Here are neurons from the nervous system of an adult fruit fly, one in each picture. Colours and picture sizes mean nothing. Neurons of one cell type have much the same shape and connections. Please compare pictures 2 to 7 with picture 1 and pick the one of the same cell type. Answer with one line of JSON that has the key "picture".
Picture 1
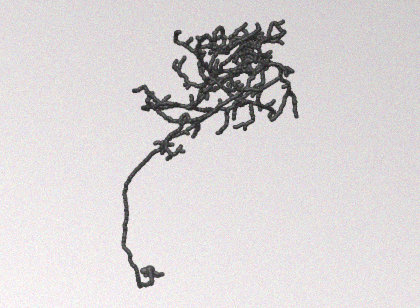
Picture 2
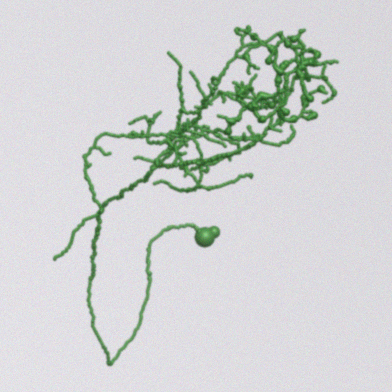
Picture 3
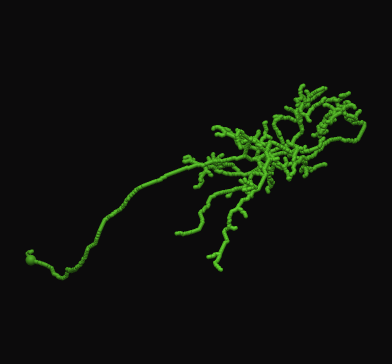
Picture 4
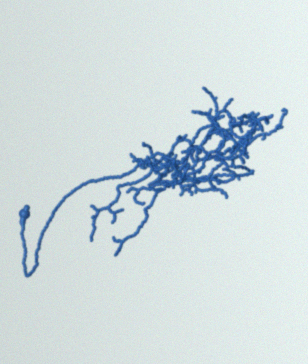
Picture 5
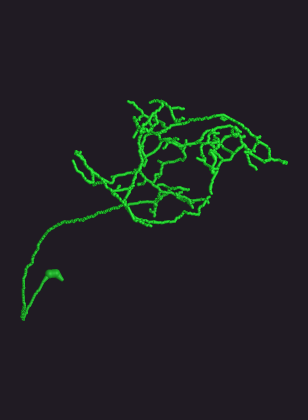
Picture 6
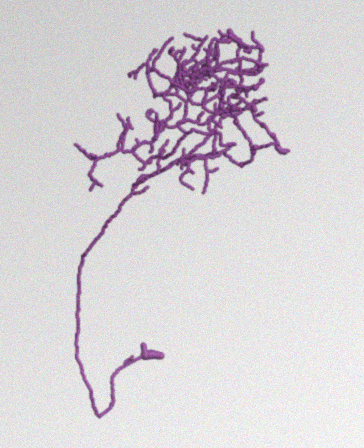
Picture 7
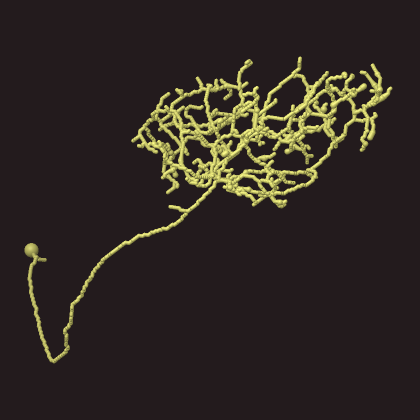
{"picture": 6}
